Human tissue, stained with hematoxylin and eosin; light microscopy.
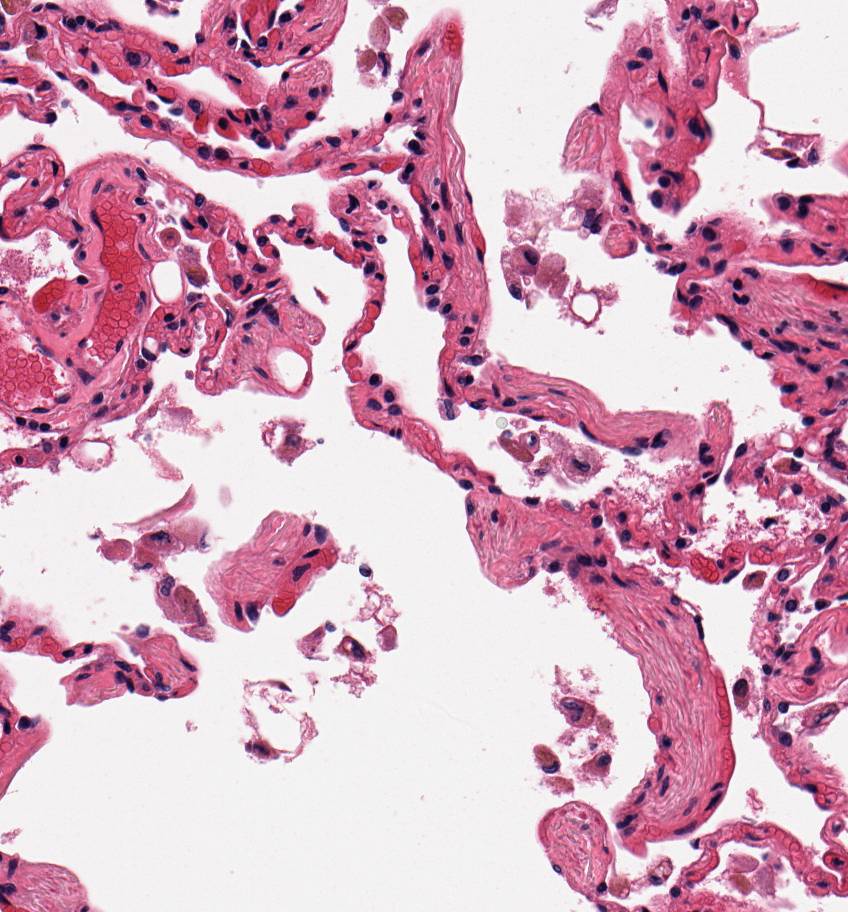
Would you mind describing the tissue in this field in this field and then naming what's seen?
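Large empty spaces take up most of the field, outlined by thin, branching pink septa. The nuclei in those septa look small, dark and oval to flattened. Within the spaces, especially in the centre and lower right, I see scattered free cells with brown pigment in their cytoplasm. In the upper left, a larger vessel is distended with tightly packed red blood cells. This is lung.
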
